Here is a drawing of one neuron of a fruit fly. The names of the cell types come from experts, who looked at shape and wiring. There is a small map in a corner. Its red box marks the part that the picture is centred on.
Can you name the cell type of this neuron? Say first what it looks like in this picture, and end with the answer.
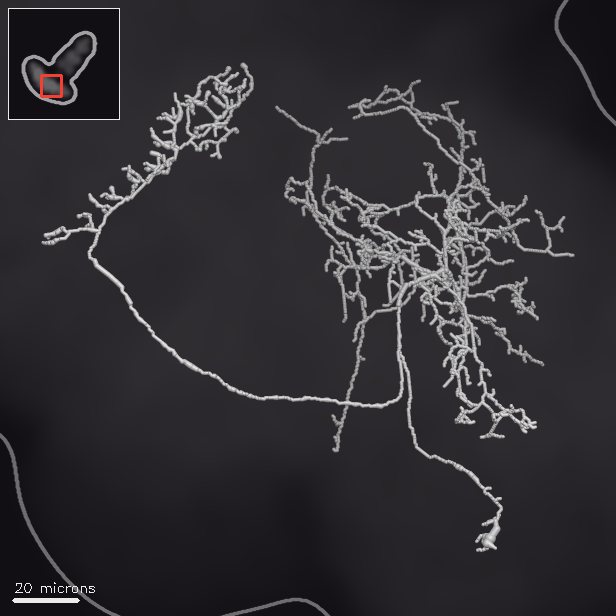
The cell body can be seen at the lower right of the picture. From left to right in the picture it spans about 170 microns. More than a hundred branch ends can be seen. Its broad class is central-brain intrinsic neuron. It is of cell type CL030.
